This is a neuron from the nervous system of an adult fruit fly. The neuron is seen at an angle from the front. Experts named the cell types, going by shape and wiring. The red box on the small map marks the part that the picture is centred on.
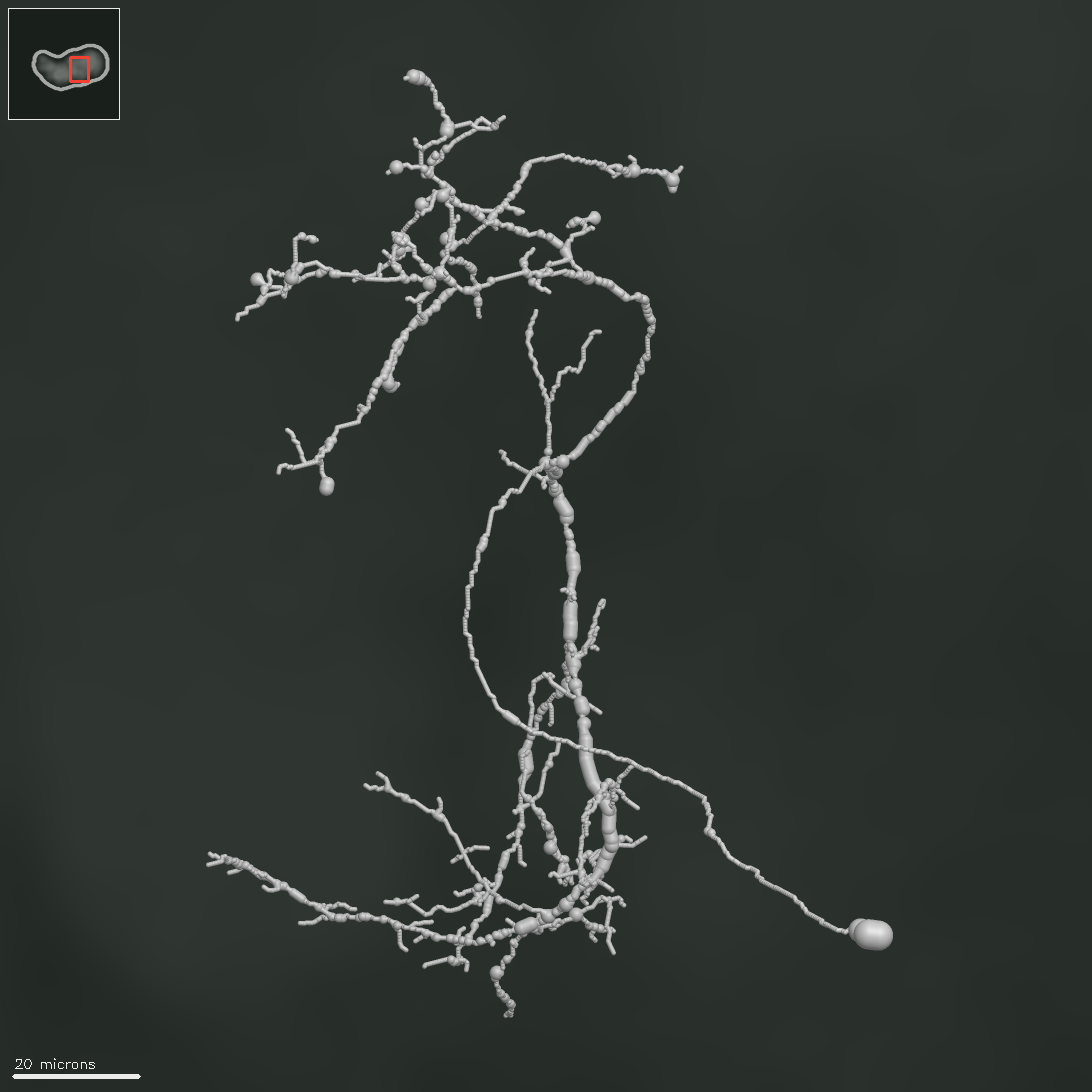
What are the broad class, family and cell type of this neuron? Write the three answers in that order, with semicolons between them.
central-brain intrinsic neuron; hemilineage PSa1; CL121_a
